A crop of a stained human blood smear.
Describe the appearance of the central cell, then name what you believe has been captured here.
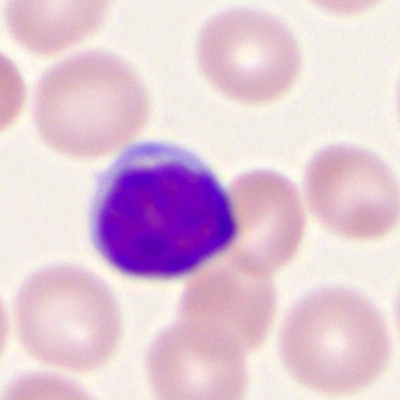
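Nucleus: a single, unlobed mass with dense, dark purple chromatin. Cytoplasm: pale blue, forming a thin rim that is widest along the top of the cell. Cell type: lymphocyte.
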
